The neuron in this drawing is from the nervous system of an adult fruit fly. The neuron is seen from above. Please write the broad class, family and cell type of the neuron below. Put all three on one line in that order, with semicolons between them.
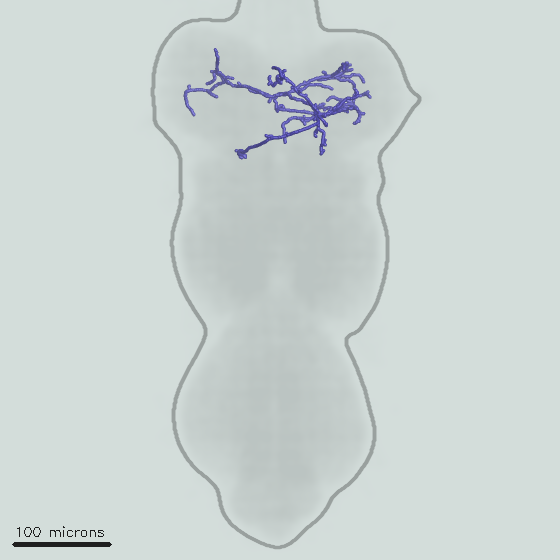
nerve-cord intrinsic neuron; hemilineage 12B; IN12B035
